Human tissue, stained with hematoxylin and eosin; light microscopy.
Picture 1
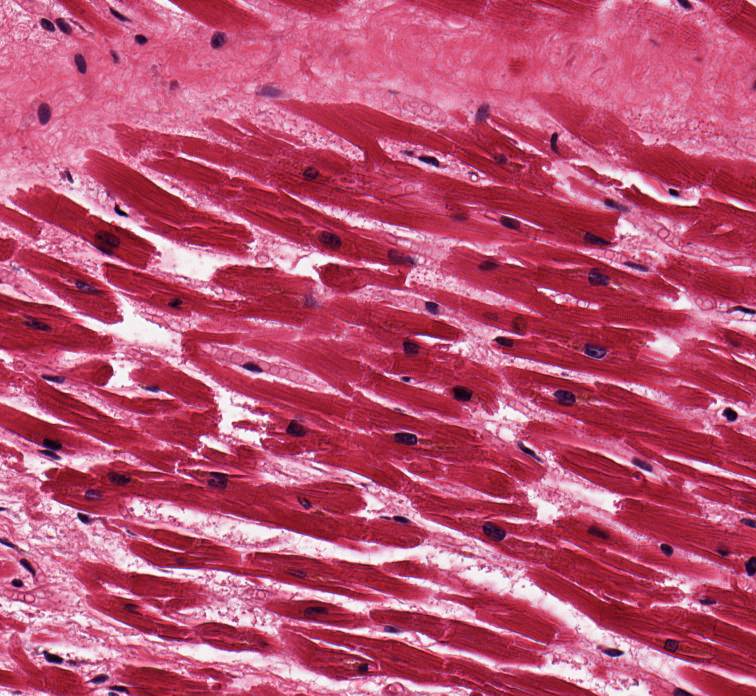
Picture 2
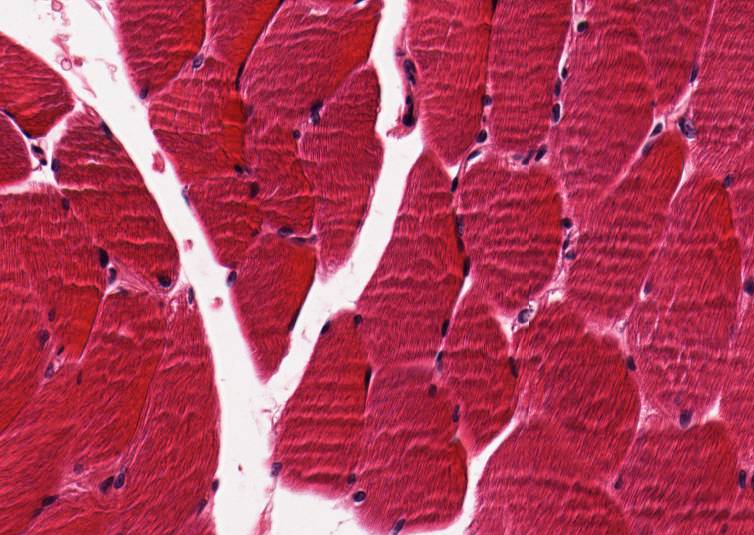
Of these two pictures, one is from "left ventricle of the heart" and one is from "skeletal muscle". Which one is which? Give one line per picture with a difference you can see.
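Picture 1: left ventricle of the heart. The muscle cell nuclei lie in the centre of the fibres.
Picture 2: skeletal muscle. The fibre nuclei lie at the edges of the fibres rather than in their centres.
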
